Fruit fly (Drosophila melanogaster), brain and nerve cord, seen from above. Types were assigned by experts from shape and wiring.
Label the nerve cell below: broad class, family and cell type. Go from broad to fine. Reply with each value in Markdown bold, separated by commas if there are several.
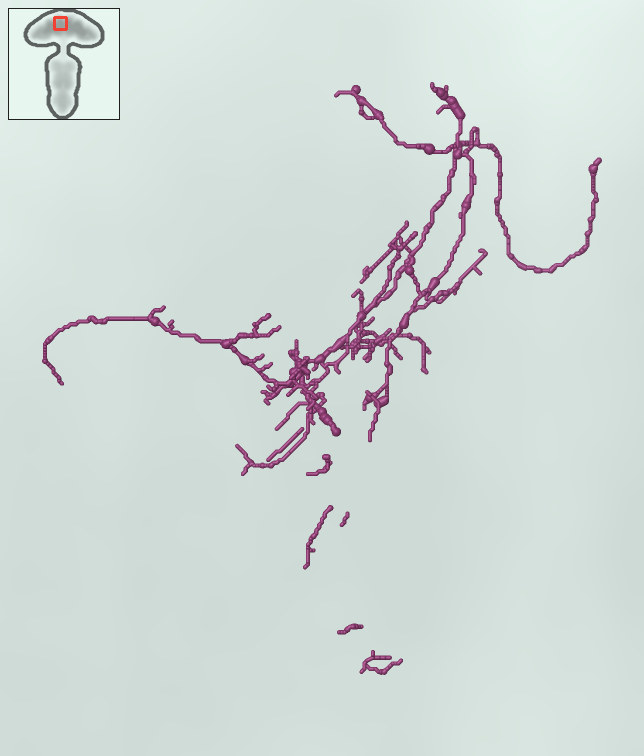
**central-brain intrinsic neuron**, **hemilineage SMPad3**, **SMP130**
